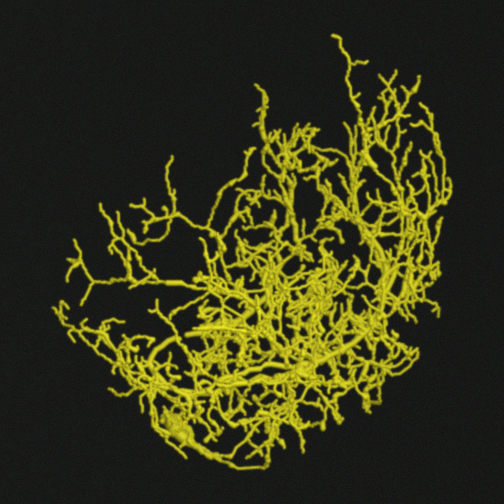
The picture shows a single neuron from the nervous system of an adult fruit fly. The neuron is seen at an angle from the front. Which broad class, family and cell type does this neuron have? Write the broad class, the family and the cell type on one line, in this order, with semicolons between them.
nerve-cord intrinsic neuron; hemilineage 13A; IN13A003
